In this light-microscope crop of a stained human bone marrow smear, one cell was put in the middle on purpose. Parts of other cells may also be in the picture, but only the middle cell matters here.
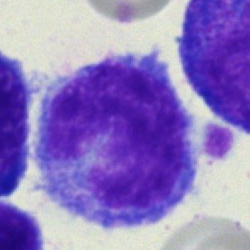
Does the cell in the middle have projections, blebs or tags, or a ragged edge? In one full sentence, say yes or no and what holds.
Yes, the cell's outline is ragged or frayed, or carries projections, blebs or tags.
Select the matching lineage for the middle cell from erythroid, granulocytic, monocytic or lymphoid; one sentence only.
The cell at the crop's center sits within the monocytic lineage.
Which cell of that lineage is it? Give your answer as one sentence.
By classification, the middle cell of this crop is a monocyte.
